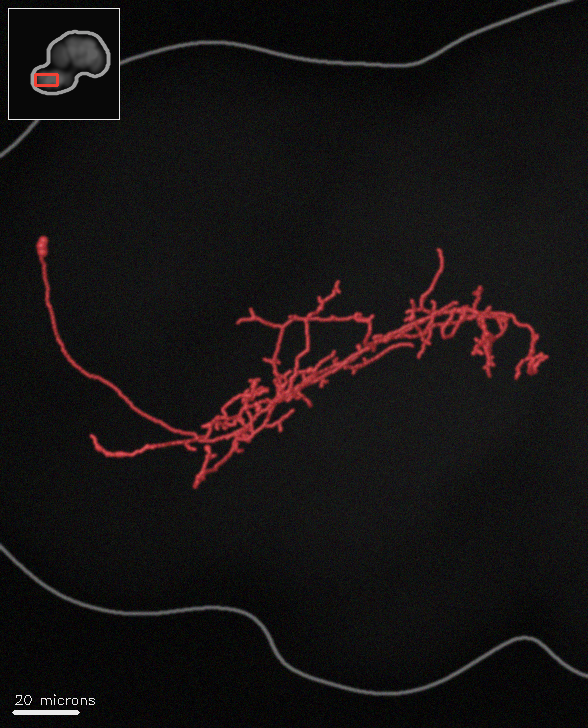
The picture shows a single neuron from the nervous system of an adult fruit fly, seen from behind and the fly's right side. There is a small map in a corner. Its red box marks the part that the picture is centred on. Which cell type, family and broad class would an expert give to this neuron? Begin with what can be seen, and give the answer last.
From left to right in the picture it spans about 160 microns. Dozens of branch ends can be seen. The cell type is IN09A055. The family is hemilineage 09A. This is a nerve-cord intrinsic neuron.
